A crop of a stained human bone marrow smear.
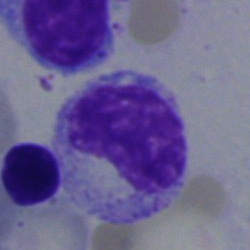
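Metamyelocyte (centre of a stained bone marrow smear). The nucleus is kidney-shaped, with its indentation facing the lower left, and sits off-centre toward the upper right of the cell. Pale grey-blue cytoplasm is widest below and to the left of the nucleus. Fine lilac granules are scattered through it and are most visible near the cell edge.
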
